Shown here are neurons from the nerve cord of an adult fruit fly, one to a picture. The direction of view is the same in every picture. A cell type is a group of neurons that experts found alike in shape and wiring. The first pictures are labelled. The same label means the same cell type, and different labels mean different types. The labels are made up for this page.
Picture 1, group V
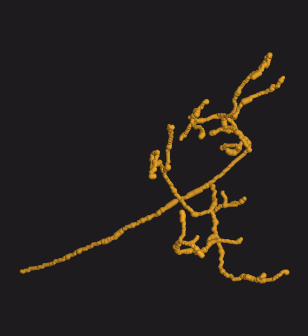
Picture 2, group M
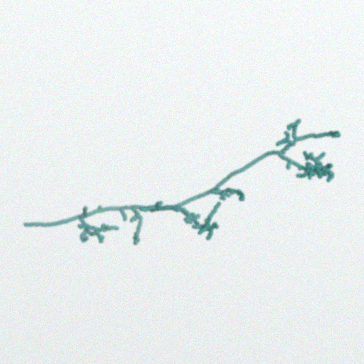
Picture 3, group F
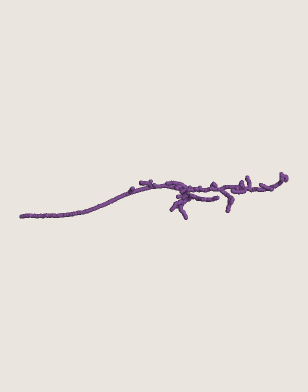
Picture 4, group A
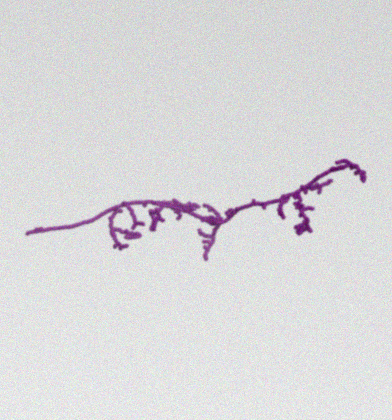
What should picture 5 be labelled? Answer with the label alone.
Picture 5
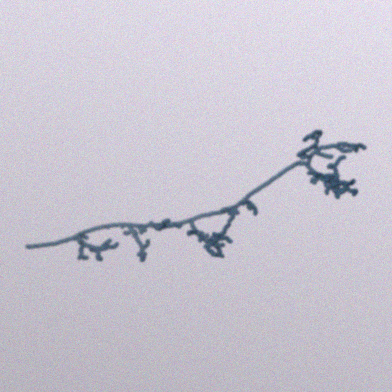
group M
